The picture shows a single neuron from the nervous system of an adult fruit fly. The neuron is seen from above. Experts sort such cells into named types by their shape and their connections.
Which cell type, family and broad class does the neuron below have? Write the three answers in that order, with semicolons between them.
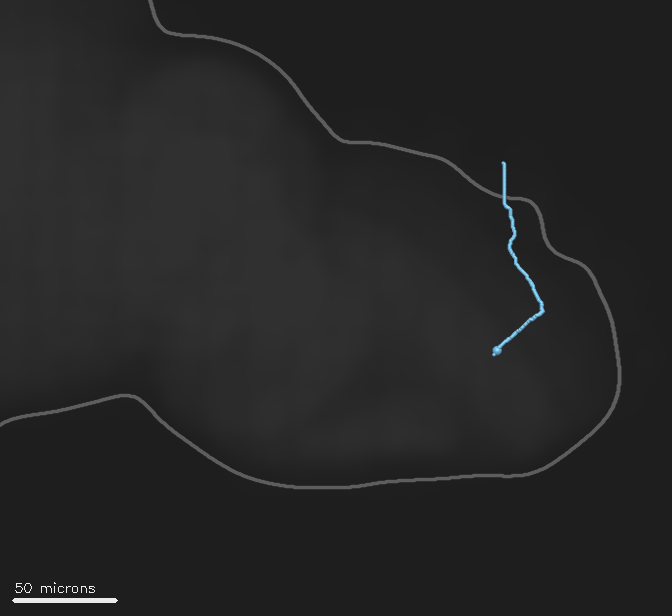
R7p; class visual; photoreceptor or other optic-lobe sensory neuron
